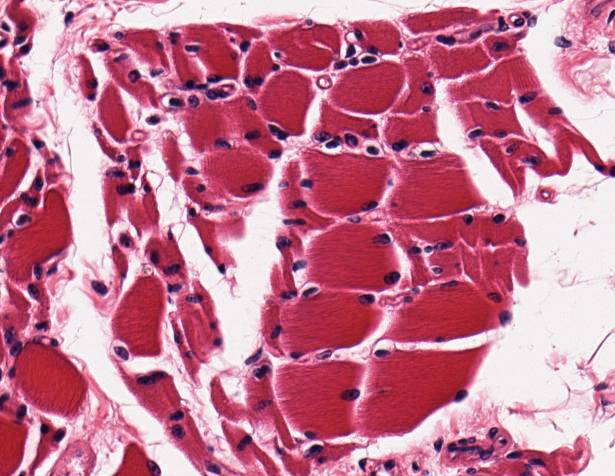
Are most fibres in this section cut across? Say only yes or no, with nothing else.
Yes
